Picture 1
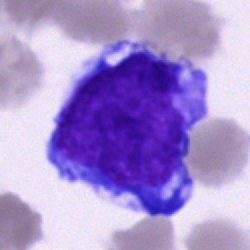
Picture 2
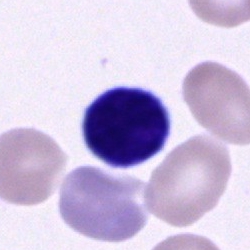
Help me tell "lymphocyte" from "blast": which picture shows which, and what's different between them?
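The lymphocyte is the cell of picture 2; picture 1 shows the blast. The blast's outline is irregular with small bulges, the lymphocyte's round and smooth. The blast's chromatin is dark purple and finely stippled throughout; the lymphocyte's is dense and evenly dark purple.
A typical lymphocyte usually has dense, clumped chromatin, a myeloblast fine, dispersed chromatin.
In the blast the nucleus fills most of the cell, leaving a thin rim of deep blue cytoplasm, whereas almost no cytoplasm is visible around the lymphocyte's nucleus.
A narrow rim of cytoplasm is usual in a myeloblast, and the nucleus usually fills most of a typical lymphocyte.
A few small clear spots lie in the blast's cytoplasm at its top and lower right edges; the lymphocyte shows no vacuoles and no nucleoli.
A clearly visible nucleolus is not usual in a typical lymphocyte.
Neither cell shows granules.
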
